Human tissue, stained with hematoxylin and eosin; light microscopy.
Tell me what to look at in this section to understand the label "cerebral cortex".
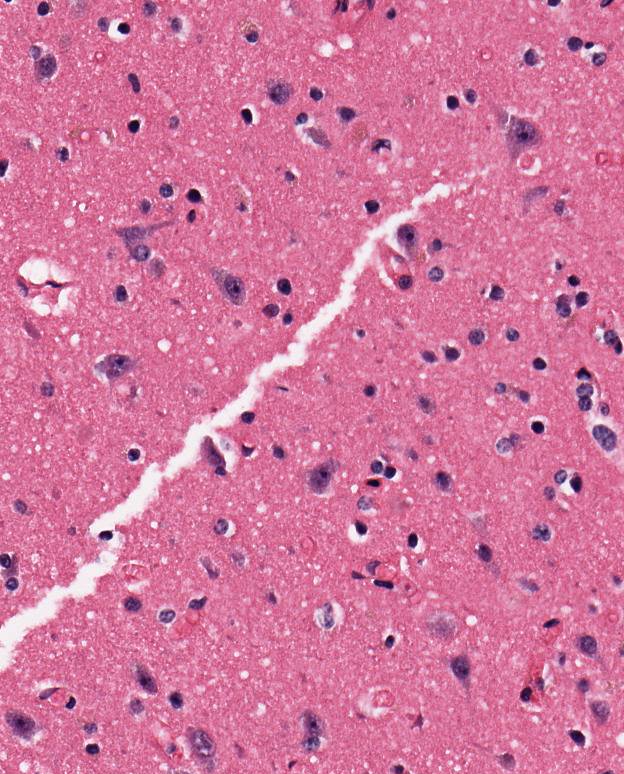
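In this cerebral cortex field, the whole picture is a uniform, finely granular pink neuropil, with no epithelium, glands or fibre bundles.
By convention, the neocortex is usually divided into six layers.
The neuron nuclei look paler and more open in texture than the small dark glial nuclei around them.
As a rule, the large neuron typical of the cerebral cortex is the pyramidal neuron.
Those small round dark nuclei, with no cytoplasm you can make out, far outnumber the neurons and are spread evenly across the field. Many of them sit within clear white halos.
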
